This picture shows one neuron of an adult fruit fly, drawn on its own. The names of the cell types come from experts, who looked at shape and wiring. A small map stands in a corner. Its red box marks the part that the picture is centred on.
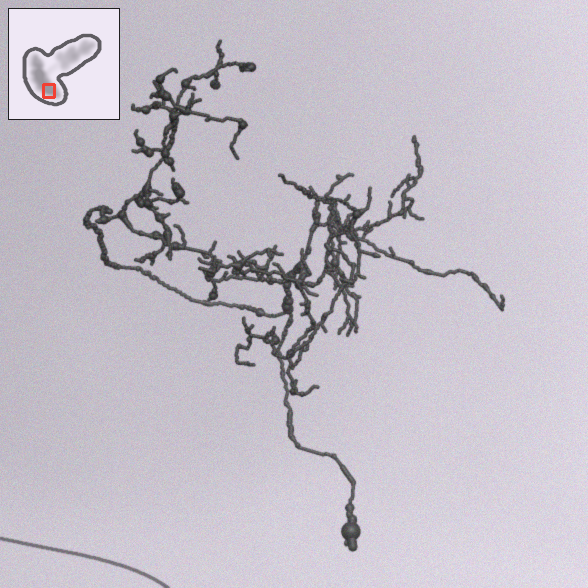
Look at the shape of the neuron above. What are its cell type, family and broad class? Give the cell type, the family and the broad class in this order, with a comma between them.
SLP044_a, hemilineage SLPal2, central-brain intrinsic neuron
